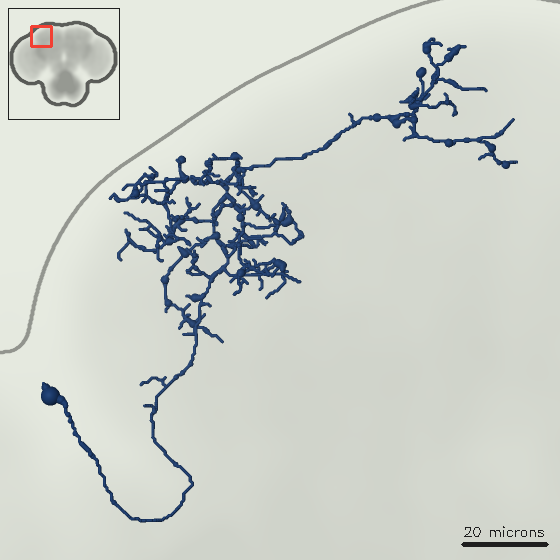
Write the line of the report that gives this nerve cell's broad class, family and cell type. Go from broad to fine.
central-brain intrinsic neuron; hemilineage LHa3; CB4084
